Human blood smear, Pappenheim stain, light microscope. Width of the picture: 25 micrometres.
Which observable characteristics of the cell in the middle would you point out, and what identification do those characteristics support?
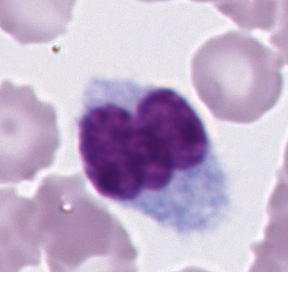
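Cytoplasm pale blue, widest below and right of nucleus. Texture finely speckled; no coarse granules, no clear vacuoles. Outline irregular, somewhat angular, not round. Nucleus approx. 11 micrometres across. Hairy cell.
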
